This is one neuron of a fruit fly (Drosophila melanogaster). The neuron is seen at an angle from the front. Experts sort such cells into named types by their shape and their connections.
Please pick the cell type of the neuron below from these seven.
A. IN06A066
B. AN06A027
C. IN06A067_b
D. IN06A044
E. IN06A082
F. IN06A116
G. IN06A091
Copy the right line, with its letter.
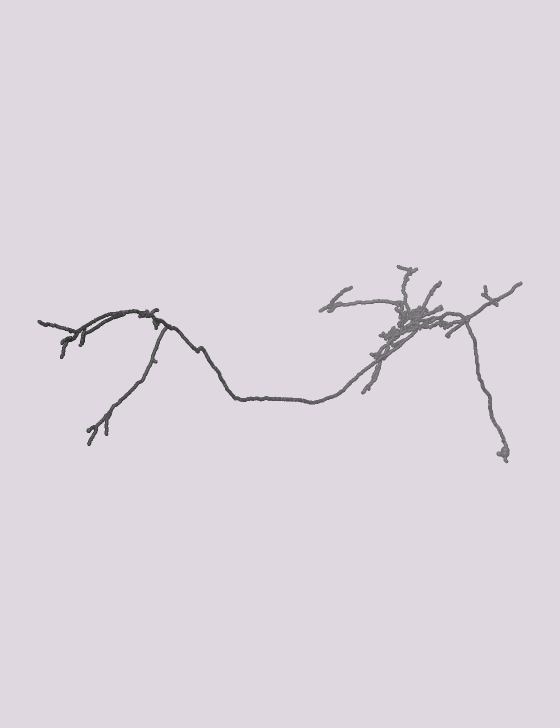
B. AN06A027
